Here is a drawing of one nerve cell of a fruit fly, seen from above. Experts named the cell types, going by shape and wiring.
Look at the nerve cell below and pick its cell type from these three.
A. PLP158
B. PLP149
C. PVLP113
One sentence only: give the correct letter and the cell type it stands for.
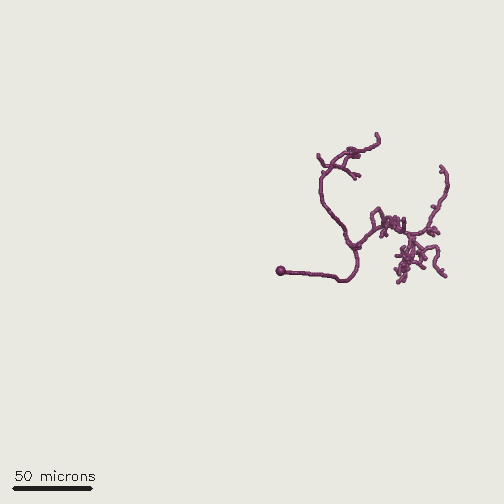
Option A gives PLP158 as the cell type of the nerve cell.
